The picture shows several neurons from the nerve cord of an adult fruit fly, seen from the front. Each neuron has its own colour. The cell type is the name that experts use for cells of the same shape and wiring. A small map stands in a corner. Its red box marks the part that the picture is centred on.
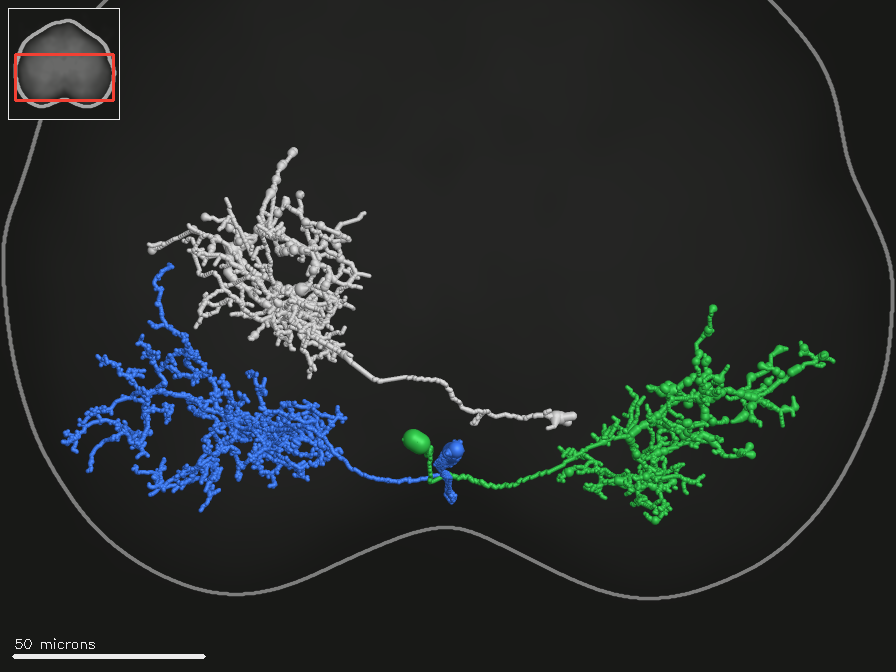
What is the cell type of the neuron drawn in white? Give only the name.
IN13B044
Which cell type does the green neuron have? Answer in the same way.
IN13B035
